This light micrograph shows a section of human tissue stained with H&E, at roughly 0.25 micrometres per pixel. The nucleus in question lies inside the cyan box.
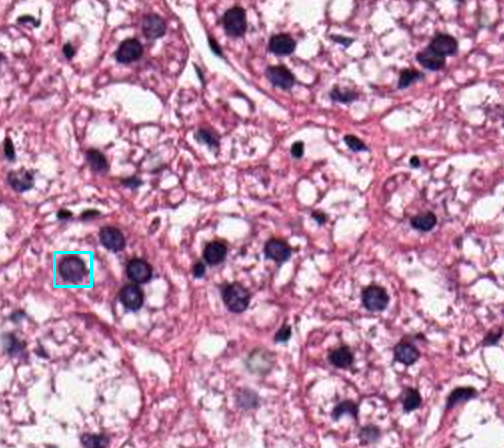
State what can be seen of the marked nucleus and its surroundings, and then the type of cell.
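The nucleus is round and dark purple, about the same size as the round nuclei of the neighbouring cells to its right. The cytoplasm around it is pale pink and filled with many small clear vacuoles, giving a foamy look, and its border with neighbouring cells is hard to make out. It sits inside a rounded group of similar foamy cells, with thin pink strands and small flattened dark nuclei running along the group's edge just above it. This is an adrenal cortical cell.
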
